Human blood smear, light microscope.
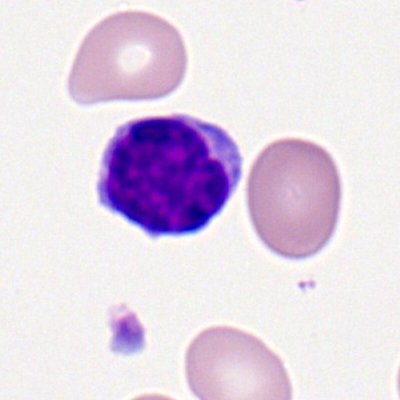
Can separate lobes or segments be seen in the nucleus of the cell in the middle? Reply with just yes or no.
No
